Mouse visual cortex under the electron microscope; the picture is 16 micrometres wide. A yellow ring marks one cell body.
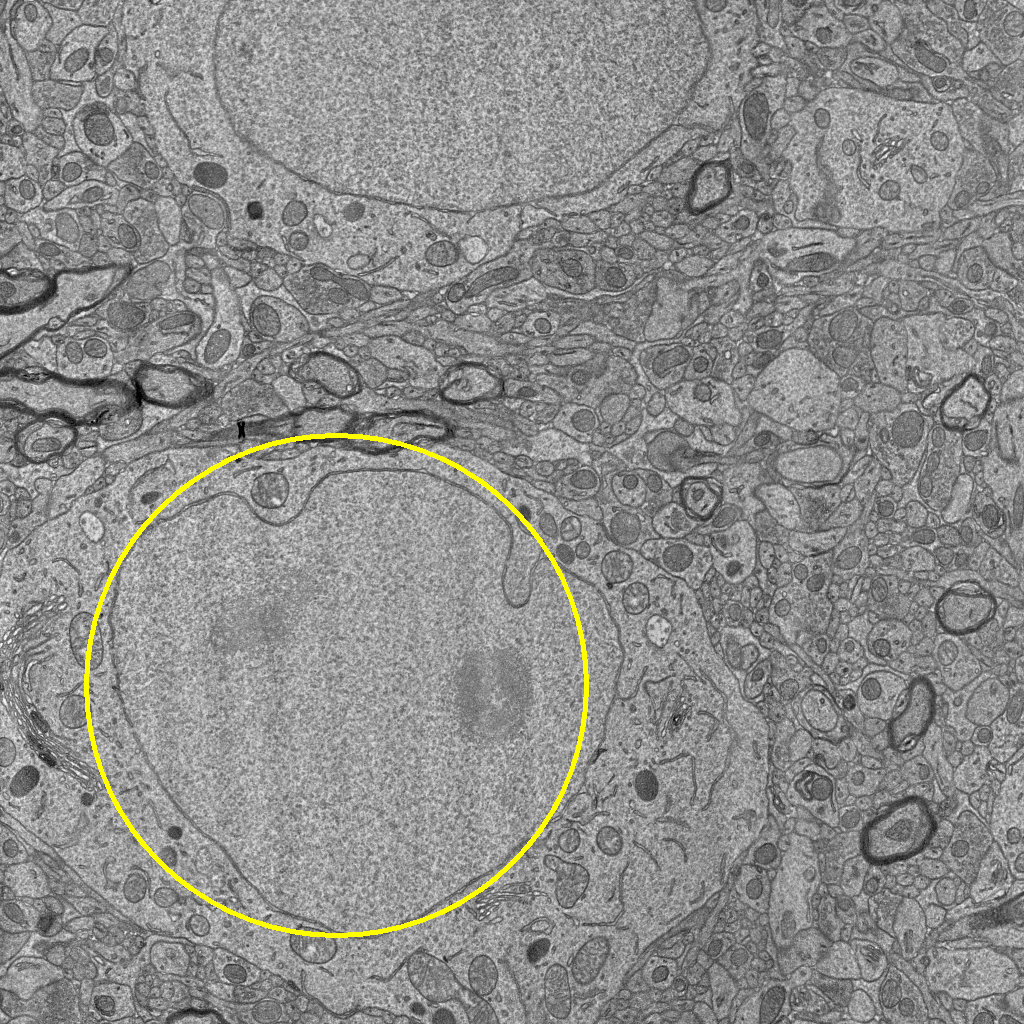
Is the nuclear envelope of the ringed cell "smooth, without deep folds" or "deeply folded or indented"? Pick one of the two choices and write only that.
Deeply folded or indented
